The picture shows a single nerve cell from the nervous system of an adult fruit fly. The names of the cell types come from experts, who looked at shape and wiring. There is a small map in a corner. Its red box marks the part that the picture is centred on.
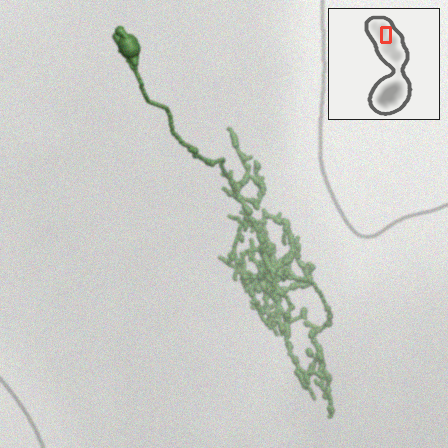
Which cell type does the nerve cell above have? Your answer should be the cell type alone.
IN09A017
